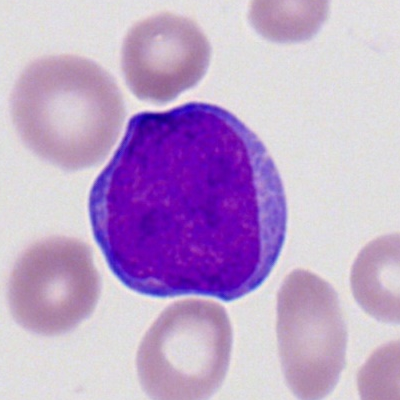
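Myeloblast, the cell in the middle. Roughly round, I think, with a small notch at the top. The nucleus fills most of the cell; only a narrow rim of cytoplasm remains. Chromatin purple and finely mottled, not coarse dark clumps; no vacuoles that I can see.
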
